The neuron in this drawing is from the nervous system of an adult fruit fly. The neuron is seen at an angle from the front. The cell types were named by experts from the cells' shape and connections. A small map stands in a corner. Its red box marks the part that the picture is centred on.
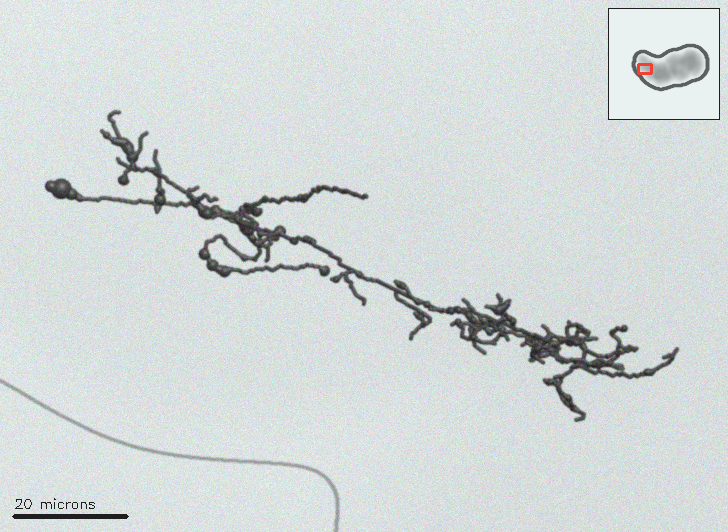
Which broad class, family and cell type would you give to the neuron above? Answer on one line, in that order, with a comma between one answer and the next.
nerve-cord intrinsic neuron, hemilineage 01B, IN01B098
